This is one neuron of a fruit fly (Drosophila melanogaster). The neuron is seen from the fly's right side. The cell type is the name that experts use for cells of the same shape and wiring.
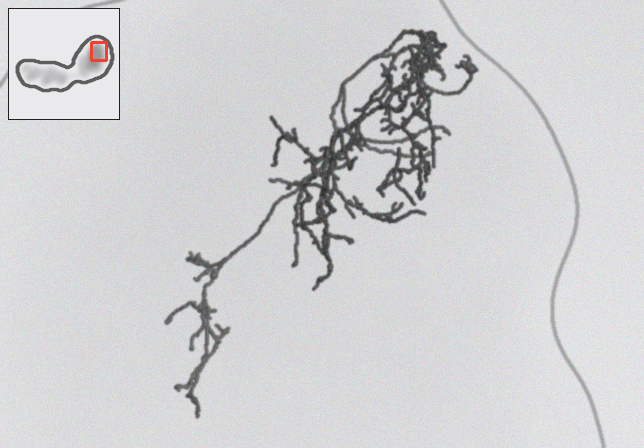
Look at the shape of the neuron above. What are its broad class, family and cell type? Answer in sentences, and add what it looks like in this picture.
It is a central-brain intrinsic neuron. Its family is hemilineage SMPad1. The cell type is SMP723m. The cell body is at the upper right of the picture. Dozens of branch ends can be seen.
